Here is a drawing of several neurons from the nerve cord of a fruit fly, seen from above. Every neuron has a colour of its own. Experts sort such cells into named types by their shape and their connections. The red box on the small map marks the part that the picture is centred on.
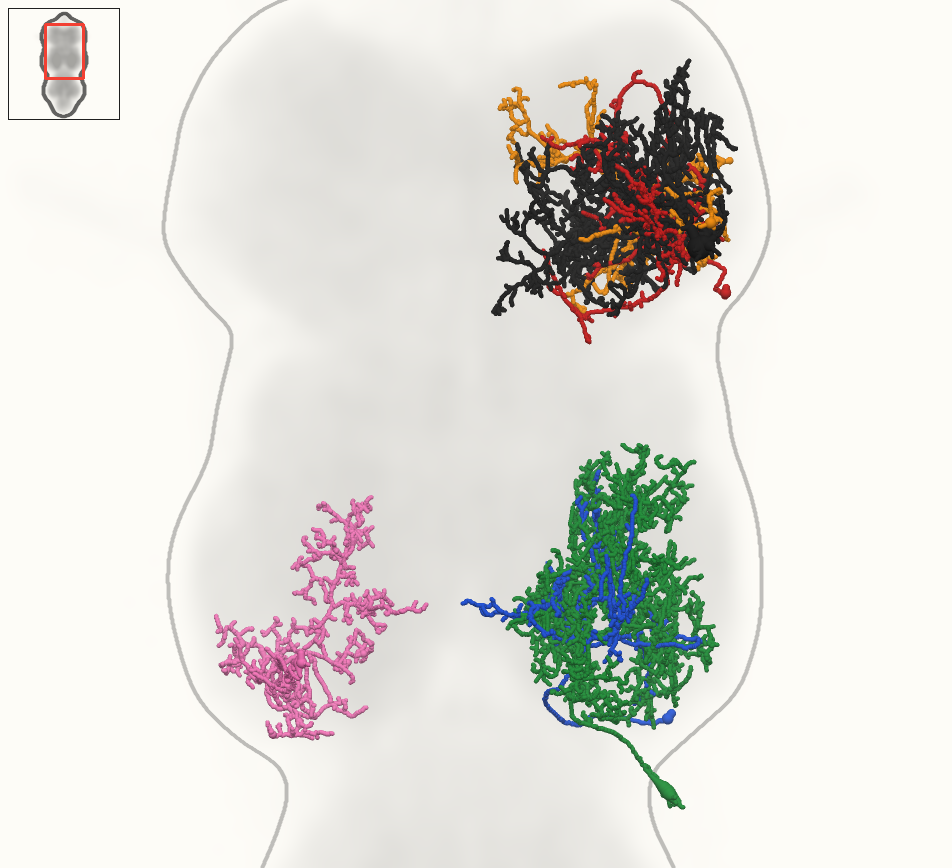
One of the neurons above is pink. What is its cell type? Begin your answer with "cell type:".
cell type: IN19A059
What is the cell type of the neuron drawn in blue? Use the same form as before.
cell type: IN04B097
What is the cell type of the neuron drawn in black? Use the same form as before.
cell type: IN19A004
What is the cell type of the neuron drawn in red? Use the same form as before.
cell type: IN20A.22A024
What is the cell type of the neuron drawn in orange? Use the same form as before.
cell type: IN19A124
